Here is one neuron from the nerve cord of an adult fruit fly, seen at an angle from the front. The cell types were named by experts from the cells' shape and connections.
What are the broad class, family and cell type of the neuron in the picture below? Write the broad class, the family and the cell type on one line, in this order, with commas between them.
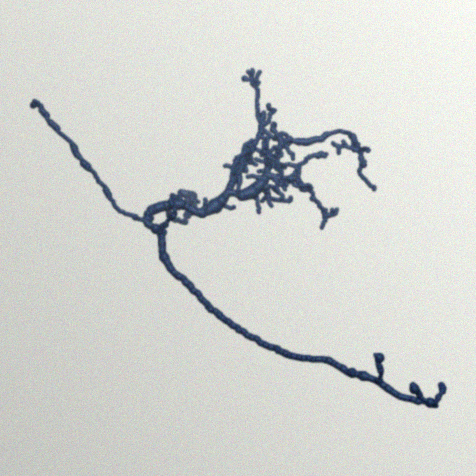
nerve-cord intrinsic neuron, hemilineage 08B, IN08B008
